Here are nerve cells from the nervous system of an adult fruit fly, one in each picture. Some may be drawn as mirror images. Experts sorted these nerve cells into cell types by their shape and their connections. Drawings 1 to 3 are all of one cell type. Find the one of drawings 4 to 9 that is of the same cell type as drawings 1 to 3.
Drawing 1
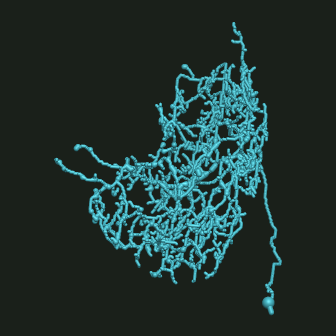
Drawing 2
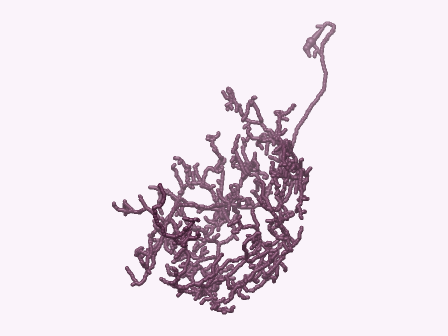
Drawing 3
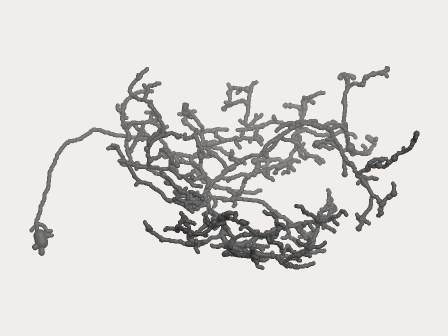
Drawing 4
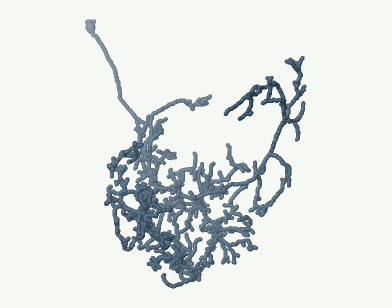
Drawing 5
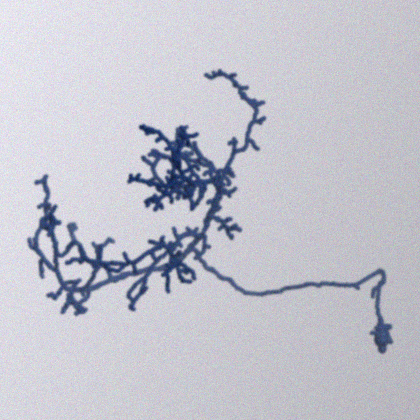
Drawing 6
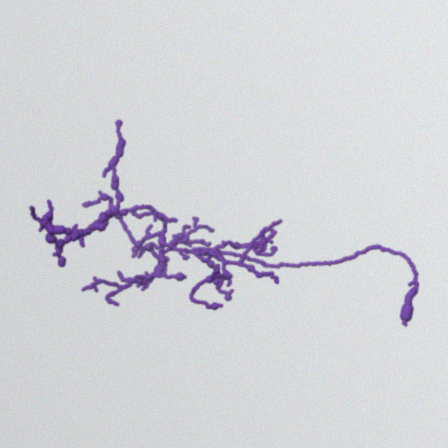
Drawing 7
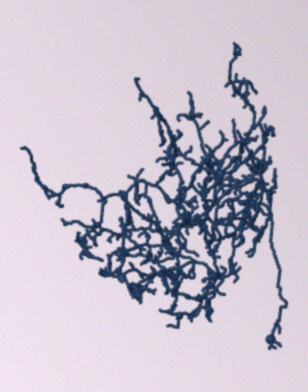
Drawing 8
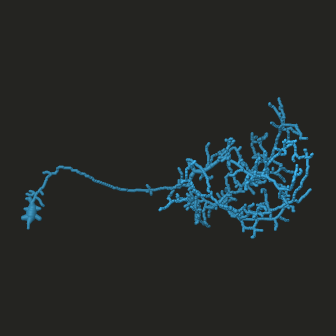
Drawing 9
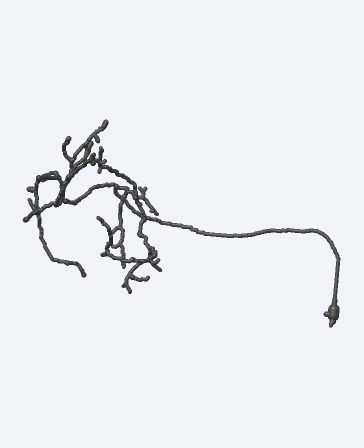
Drawing 7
